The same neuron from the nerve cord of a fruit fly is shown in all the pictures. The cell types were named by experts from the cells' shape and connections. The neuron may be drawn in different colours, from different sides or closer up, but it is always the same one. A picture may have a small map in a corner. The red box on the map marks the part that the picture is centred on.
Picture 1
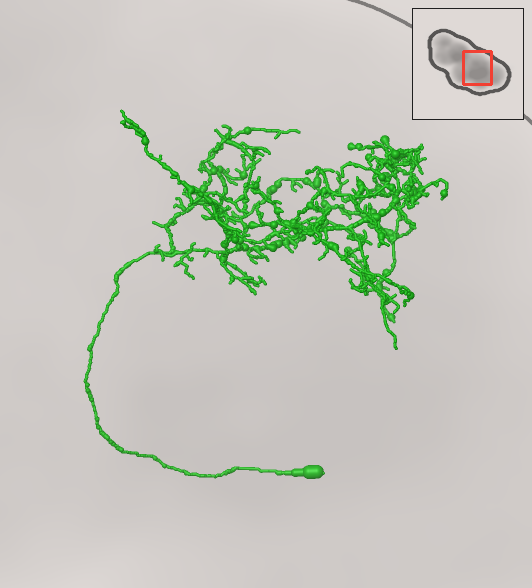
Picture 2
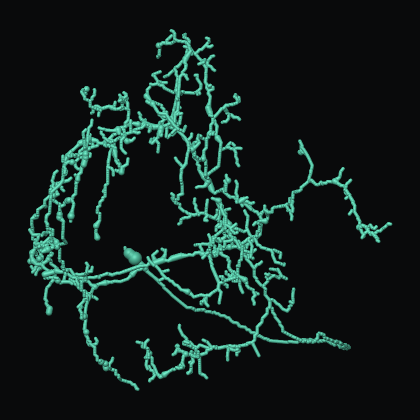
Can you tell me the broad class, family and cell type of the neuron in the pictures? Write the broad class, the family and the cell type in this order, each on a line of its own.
nerve-cord intrinsic neuron
hemilineage 04B
IN04B081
